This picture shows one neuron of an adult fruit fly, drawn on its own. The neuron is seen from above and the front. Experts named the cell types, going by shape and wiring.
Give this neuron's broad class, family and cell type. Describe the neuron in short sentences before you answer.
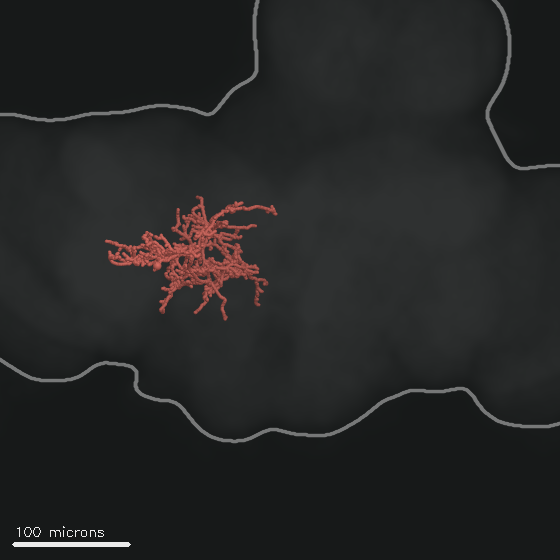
The cell body is on the left of the picture. From left to right in the picture it spans about 150 microns. Its broad class is central-brain intrinsic neuron. Its family is hemilineage CREa2_ventral. Its cell type is LAL026_b.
